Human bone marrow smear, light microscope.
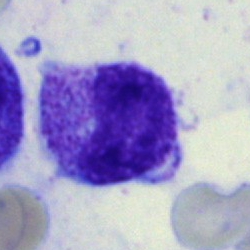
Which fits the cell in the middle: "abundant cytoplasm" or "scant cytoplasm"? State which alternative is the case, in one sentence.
This cell holds plenty of cytoplasm around the nucleus.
